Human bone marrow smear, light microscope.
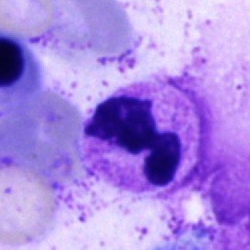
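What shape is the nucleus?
Two lobes joined by a narrower part, the smaller, rounder lobe lying toward the lower right.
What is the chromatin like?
Dark and densely clumped.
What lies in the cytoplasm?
Fine pinkish-purple granules, spread throughout.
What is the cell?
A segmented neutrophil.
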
